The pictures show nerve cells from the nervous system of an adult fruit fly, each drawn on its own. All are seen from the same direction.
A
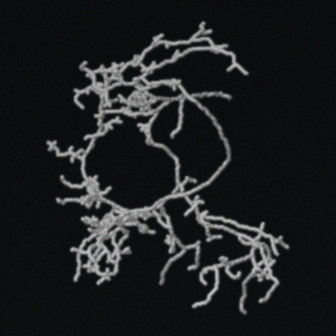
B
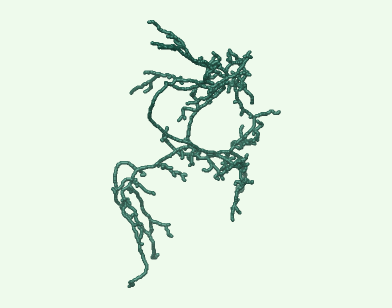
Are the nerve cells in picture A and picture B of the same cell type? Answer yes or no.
yes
